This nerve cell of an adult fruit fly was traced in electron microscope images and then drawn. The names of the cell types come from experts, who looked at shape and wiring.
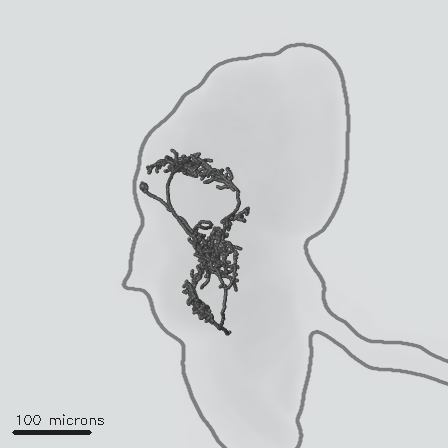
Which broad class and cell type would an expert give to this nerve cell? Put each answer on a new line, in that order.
central-brain intrinsic neuron
SMP604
